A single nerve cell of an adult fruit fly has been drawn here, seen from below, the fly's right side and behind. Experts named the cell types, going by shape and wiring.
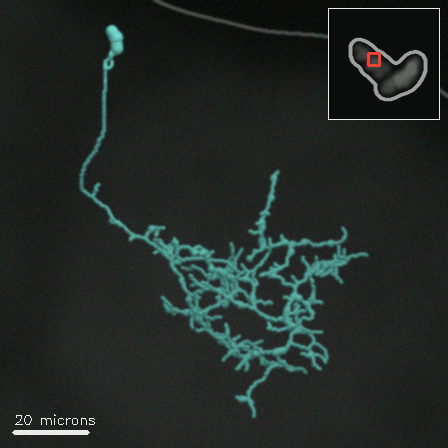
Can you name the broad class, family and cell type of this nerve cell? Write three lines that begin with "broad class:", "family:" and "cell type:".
broad class: nerve-cord intrinsic neuron
family: hemilineage 20A.22A
cell type: IN20A.22A058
